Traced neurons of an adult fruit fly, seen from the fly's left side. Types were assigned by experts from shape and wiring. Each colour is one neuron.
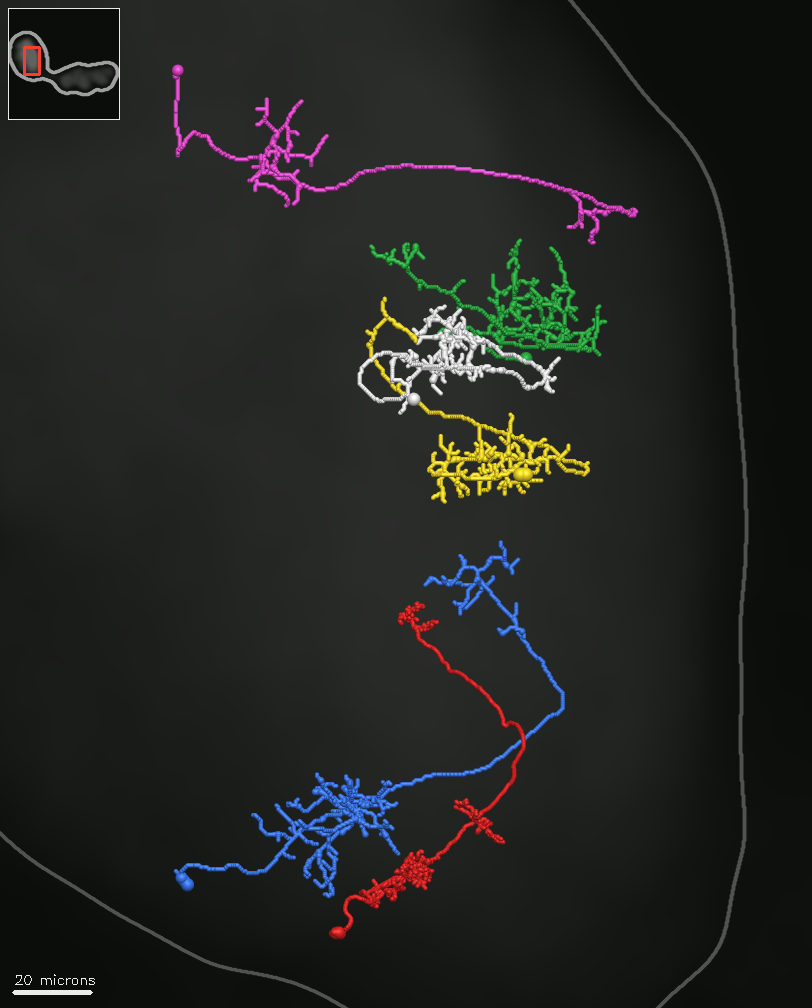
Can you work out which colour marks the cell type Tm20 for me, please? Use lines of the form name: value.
colour: red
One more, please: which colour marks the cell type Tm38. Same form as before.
colour: blue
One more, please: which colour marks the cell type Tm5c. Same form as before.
colour: yellow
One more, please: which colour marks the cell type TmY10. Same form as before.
colour: green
